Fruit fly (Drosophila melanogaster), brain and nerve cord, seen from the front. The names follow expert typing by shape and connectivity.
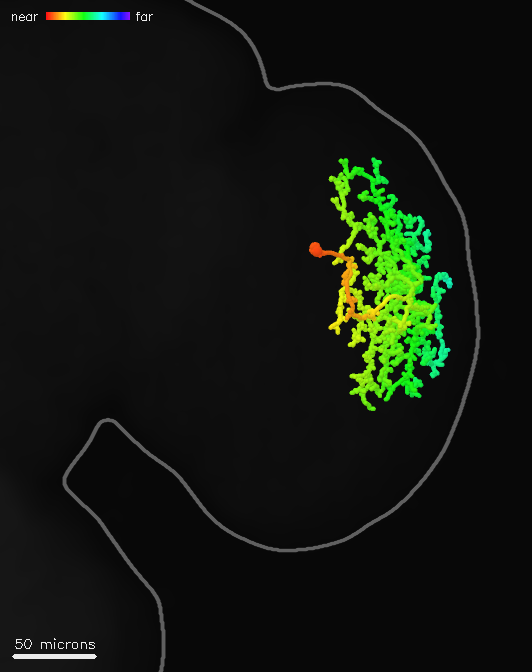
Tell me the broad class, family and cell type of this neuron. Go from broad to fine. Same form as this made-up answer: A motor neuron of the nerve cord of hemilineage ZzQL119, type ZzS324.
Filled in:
An optic-lobe intrinsic neuron of the Dm family, type Dm20.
